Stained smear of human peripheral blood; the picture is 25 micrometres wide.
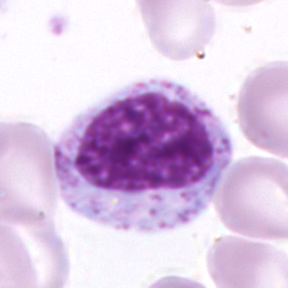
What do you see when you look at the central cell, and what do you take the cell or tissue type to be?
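First, the nucleus: a single roughly oval mass without separate lobes, about 12 by 9 micrometres, filling about 50% of the cell's area. Second, its position: toward the top of the cell, leaving a wider band of cytoplasm below it. Third, the chromatin: deep purple and coarsely clumped, with small paler gaps between the clumps. Fourth, the cytoplasm: pale bluish-grey. The cell is a metamyelocyte.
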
